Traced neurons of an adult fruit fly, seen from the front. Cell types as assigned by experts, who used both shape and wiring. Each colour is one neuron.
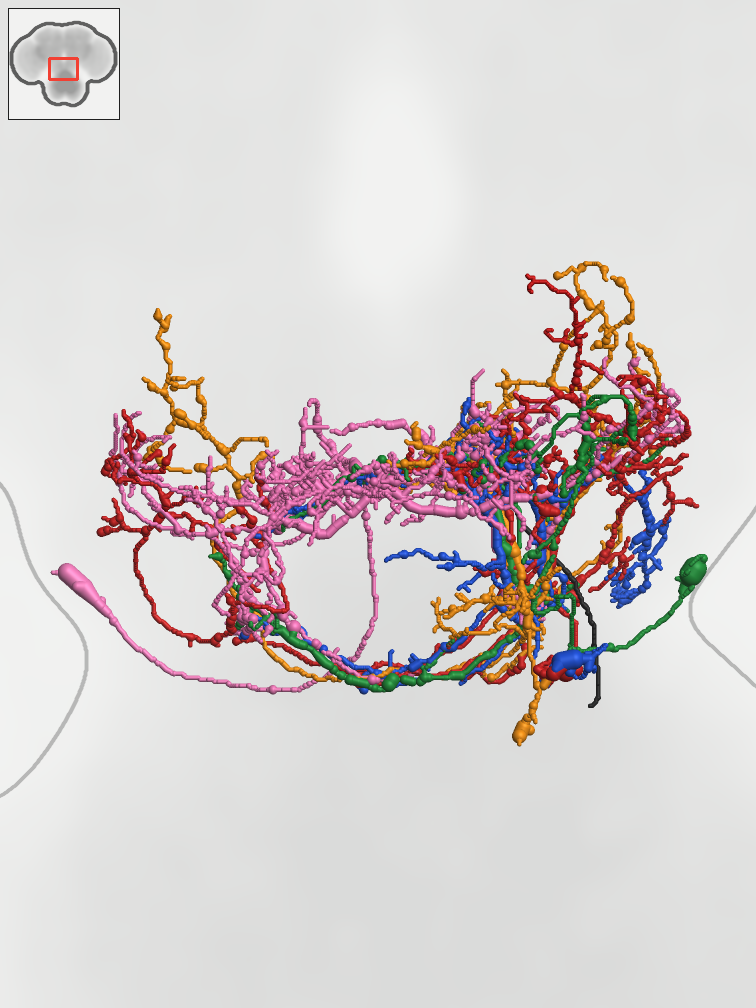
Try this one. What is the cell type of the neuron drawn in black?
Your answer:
LB3b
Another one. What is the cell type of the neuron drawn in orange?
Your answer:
GNG230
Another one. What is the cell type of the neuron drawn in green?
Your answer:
GNG232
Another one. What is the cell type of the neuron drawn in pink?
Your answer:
GNG038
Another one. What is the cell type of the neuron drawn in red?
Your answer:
GNG183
